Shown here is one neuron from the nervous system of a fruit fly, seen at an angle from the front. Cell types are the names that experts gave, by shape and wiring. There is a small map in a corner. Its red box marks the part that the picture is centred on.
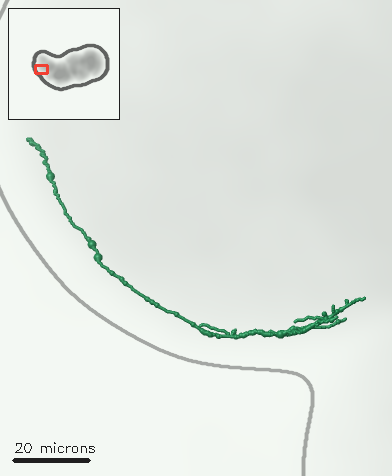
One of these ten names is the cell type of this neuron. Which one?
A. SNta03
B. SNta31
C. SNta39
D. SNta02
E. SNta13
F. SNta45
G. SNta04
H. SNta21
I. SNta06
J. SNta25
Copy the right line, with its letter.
B. SNta31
